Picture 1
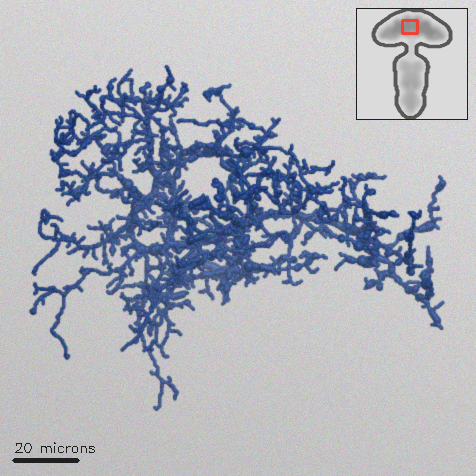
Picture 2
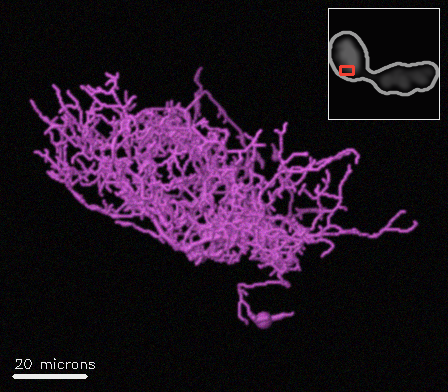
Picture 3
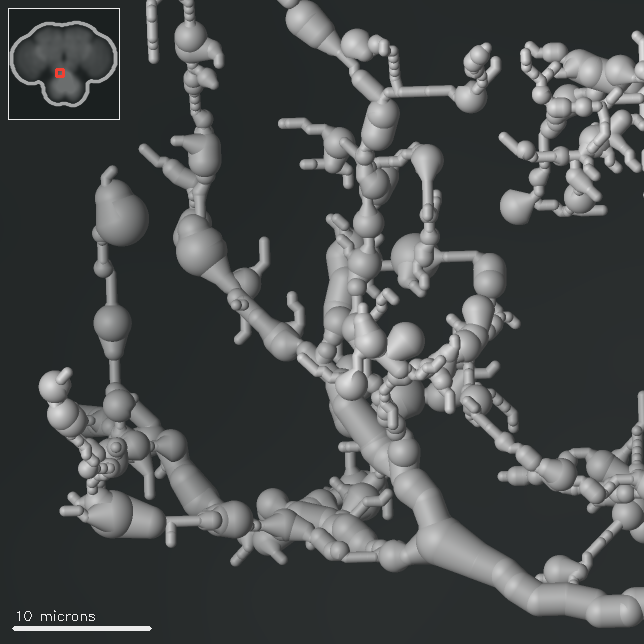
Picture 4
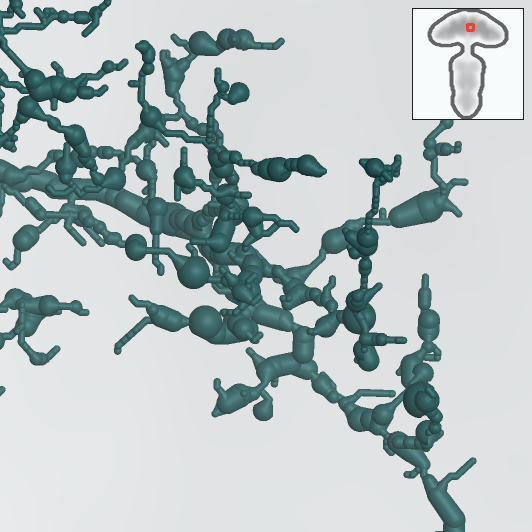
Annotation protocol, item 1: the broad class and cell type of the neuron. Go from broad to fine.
central-brain intrinsic neuron; GNG394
